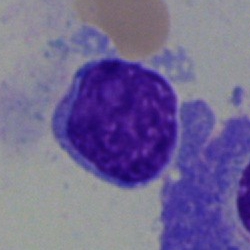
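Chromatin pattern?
Dark purple, small clumps with lighter patches between.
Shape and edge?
Roughly round, smooth edge.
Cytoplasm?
Thin blue rim, widest on the left; no vacuoles.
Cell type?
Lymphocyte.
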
